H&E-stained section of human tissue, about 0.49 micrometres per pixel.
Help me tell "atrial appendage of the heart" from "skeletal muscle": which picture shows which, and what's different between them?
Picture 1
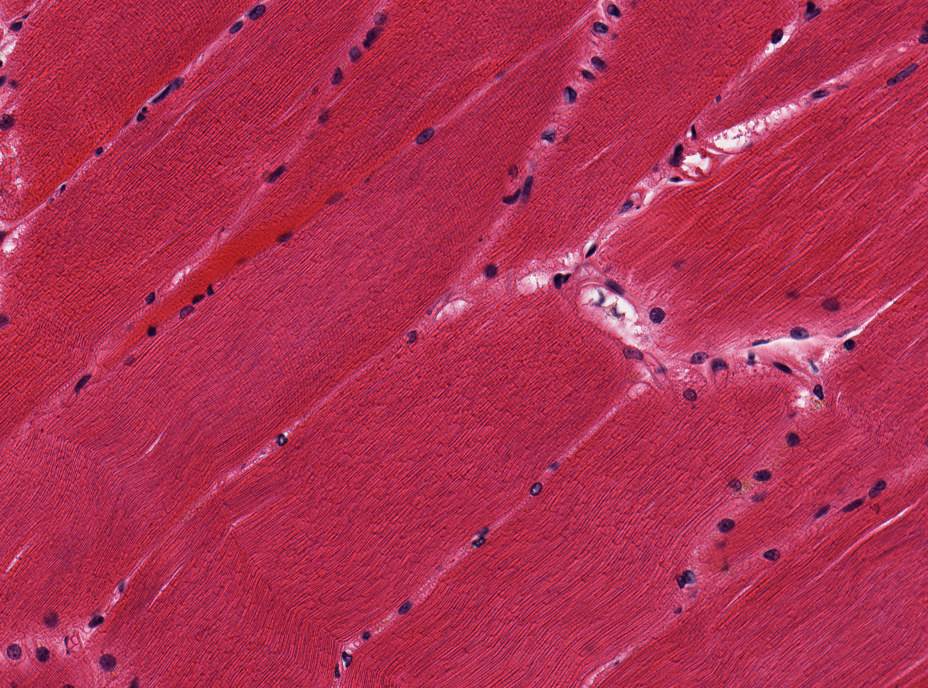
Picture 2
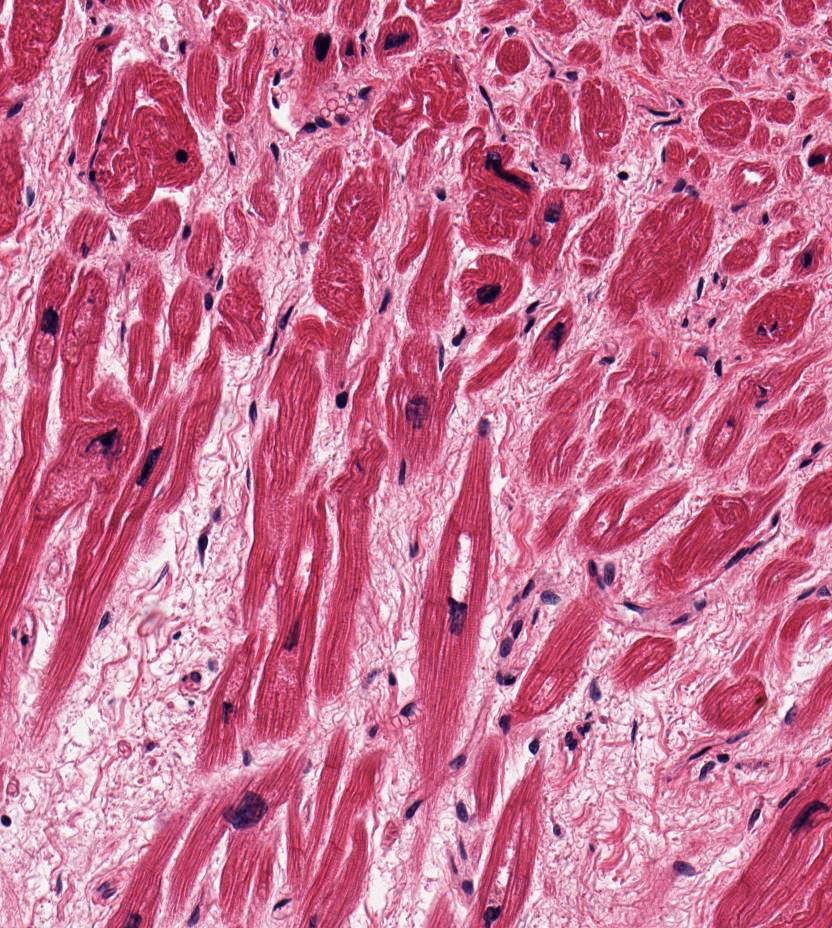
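First, the names: picture 1 is skeletal muscle and picture 2 is the atrial appendage of the heart. Second, nuclei: picture 1 has small, dark, oval nuclei at the fibre edges, long axis along the fibres; picture 2 has them in the fibre centres. Third, fibre shape: some lengthwise-cut fibres on the left of picture 2 divide into branches. Fourth, texture and spacing: picture 1 shows fine cross-striations in deep pink-red cytoplasm; in picture 2, wide areas of pale, loosely woven fibrous stroma separate the fibres.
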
